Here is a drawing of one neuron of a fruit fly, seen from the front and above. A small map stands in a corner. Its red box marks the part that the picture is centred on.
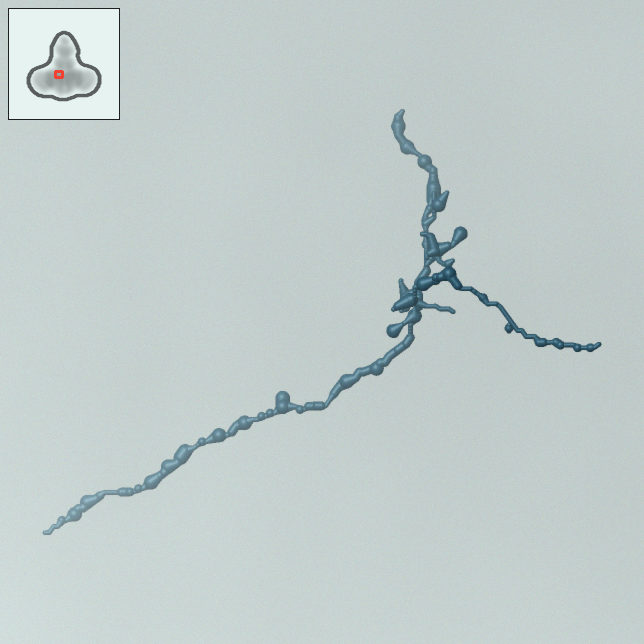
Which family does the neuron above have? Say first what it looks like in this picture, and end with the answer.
No cell body is drawn. As drawn here it is wider than it is tall. Its broad class is sensory neuron entering the nerve cord. Its family is called class mechanosensory proprioceptive.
